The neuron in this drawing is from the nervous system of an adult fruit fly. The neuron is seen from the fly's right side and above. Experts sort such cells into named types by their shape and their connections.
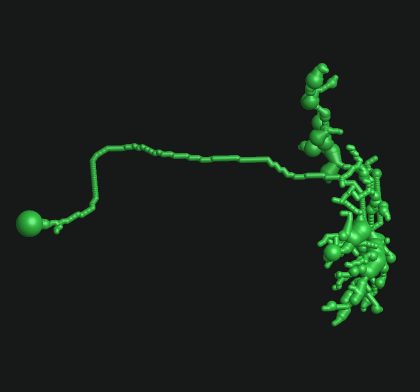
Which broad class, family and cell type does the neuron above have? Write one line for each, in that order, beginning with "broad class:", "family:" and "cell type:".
broad class: optic-lobe intrinsic neuron
family: T
cell type: T4a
